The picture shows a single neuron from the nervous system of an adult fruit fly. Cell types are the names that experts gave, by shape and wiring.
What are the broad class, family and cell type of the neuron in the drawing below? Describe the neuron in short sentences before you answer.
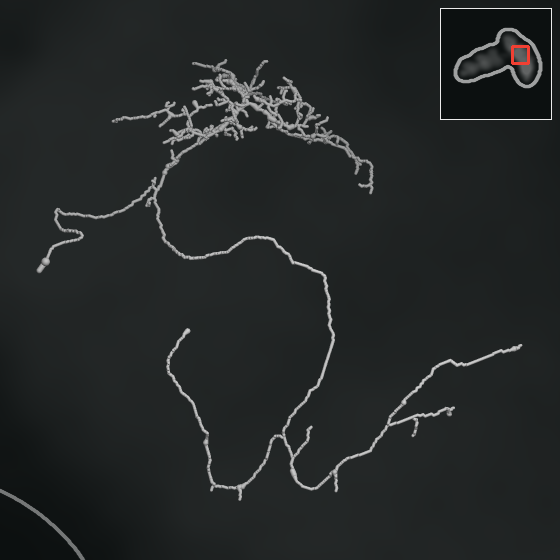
Its cell body lies on the left of the picture. Dozens of branch ends can be seen. This is a central-brain intrinsic neuron. The family is hemilineage LB23. It is of cell type GNG451.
